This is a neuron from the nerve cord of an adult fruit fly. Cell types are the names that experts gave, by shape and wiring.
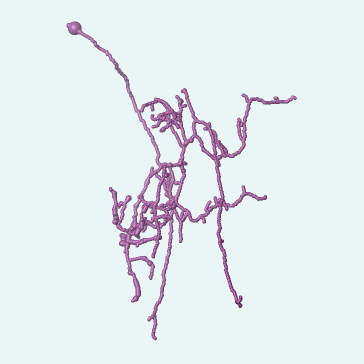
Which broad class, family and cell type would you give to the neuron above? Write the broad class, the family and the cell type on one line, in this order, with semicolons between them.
nerve-cord intrinsic neuron; hemilineage 09A; IN09A045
